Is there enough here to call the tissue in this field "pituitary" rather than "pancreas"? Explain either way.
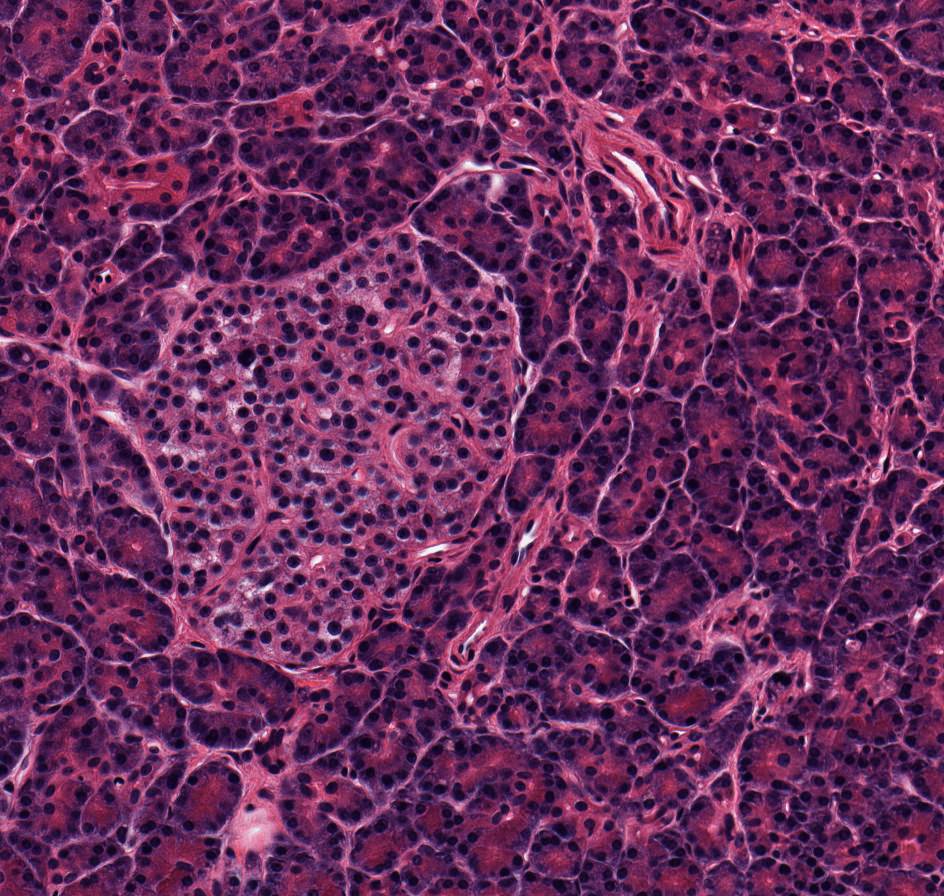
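It is pancreas. Closely packed acini fill most of the field, interrupted left of centre by one large rounded cluster of paler cells. That cluster's cells have paler, less red cytoplasm than the acinar cells and small, round, evenly spaced nuclei. In the acini, dark nuclei lie toward each cell's outer edge, deep red cytoplasm toward the acinus centre.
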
